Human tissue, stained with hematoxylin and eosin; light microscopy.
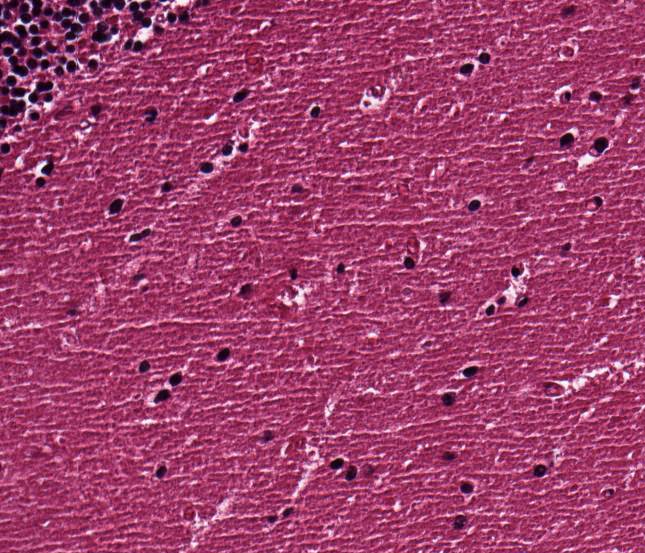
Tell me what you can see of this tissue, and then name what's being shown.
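Top-left corner: dense crowd of small, round, dark nuclei with very little visible cytoplasm. Remainder of field pink and sparsely cellular. Scattered mid-field: a few small pale slit-like spaces edged by elongated nuclei, consistent with capillaries. No epithelium, glands or fat. Tissue: cerebellum.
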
